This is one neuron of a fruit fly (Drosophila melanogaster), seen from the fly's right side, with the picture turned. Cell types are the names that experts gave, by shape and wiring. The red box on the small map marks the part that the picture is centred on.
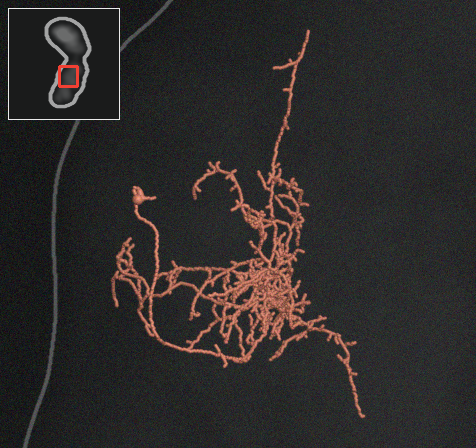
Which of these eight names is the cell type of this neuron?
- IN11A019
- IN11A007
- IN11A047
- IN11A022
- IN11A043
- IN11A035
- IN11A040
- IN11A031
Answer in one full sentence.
This neuron counts as a member of the cell type IN11A035.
